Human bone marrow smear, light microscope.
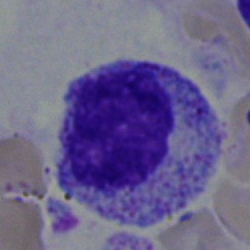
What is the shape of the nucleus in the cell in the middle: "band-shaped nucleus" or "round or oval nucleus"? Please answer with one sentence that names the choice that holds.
Within this cell, the nucleus is a compact round or oval mass.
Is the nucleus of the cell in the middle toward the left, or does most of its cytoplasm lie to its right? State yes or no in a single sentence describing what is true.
Yes, the nucleus is found toward the left, whether upper, middle or lower.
